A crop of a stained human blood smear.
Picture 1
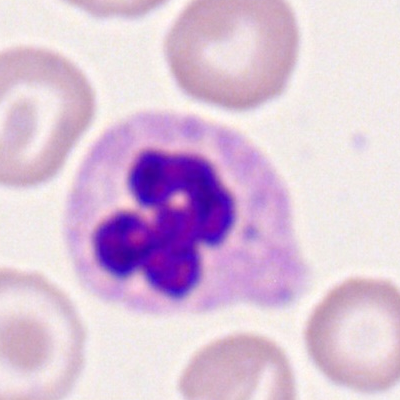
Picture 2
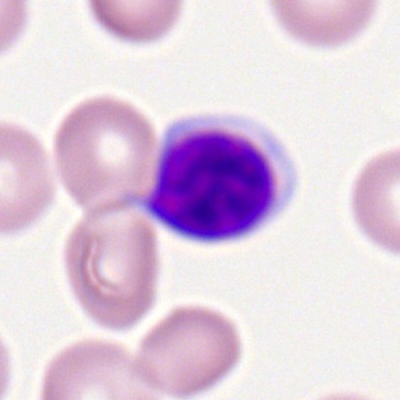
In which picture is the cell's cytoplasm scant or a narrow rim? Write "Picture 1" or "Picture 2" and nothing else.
Picture 2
